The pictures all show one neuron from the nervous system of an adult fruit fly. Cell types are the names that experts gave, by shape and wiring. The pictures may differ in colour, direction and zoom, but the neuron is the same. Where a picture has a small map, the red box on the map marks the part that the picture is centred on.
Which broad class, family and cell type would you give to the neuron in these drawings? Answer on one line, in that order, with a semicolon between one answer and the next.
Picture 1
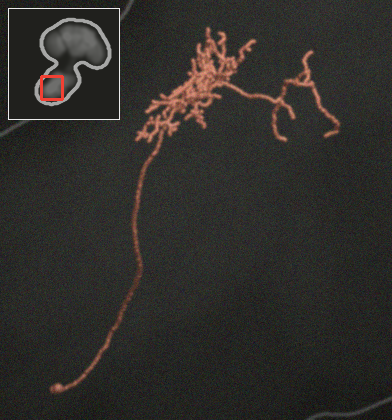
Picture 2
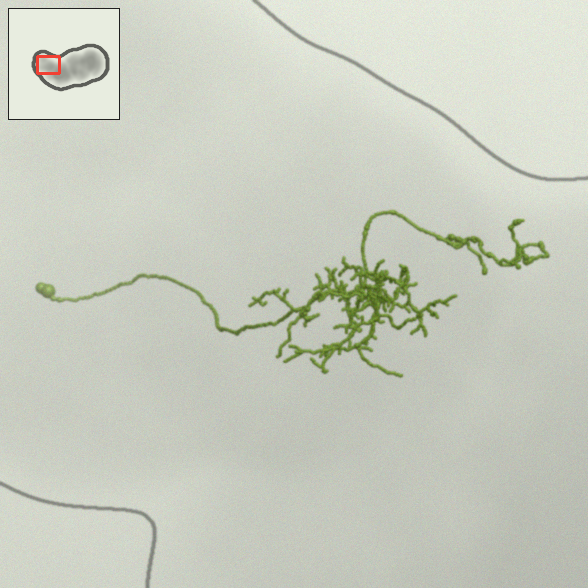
nerve-cord intrinsic neuron; hemilineage 06A; IN06A061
